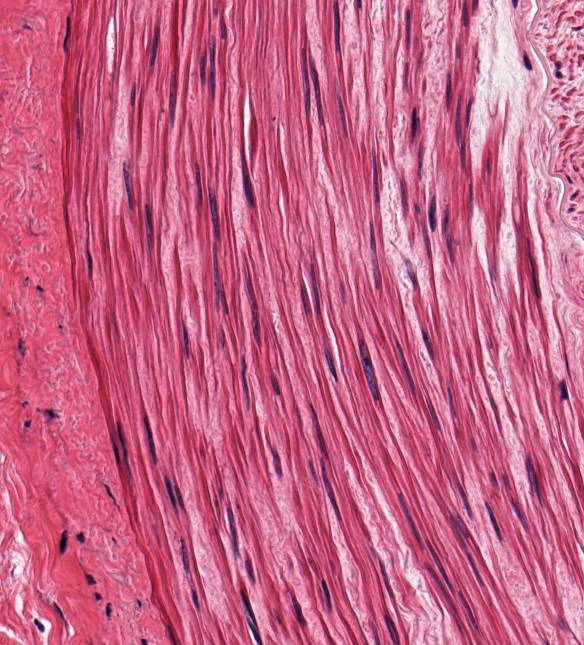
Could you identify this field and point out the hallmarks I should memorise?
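This field mainly shows the tunica media of an artery. First, layout: a broad band of parallel smooth muscle fibres runs roughly top to bottom through most of the field. Second, staining: the muscle cell cytoplasm is deep pink. Third, nuclei: elongated and spindle-shaped, lying parallel to the fibres.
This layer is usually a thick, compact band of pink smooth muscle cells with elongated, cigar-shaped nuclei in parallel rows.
Fourth, striations: none are visible in the fibres.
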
